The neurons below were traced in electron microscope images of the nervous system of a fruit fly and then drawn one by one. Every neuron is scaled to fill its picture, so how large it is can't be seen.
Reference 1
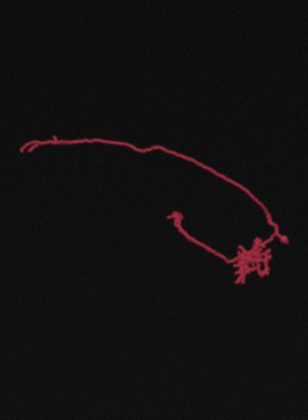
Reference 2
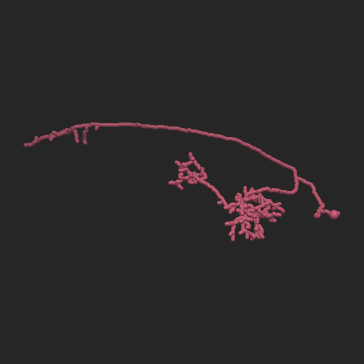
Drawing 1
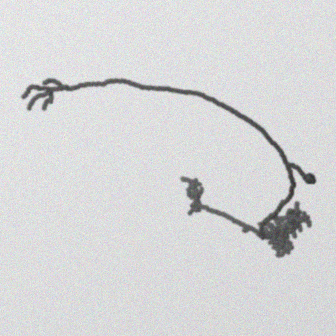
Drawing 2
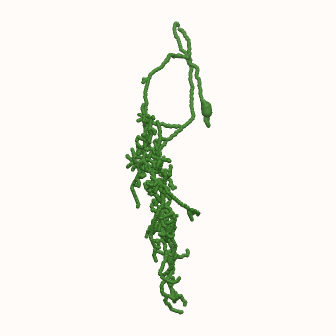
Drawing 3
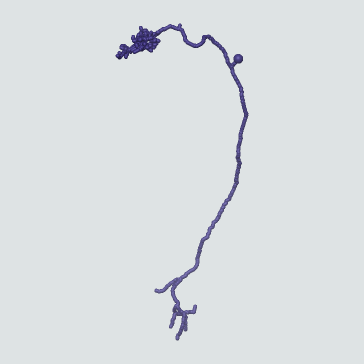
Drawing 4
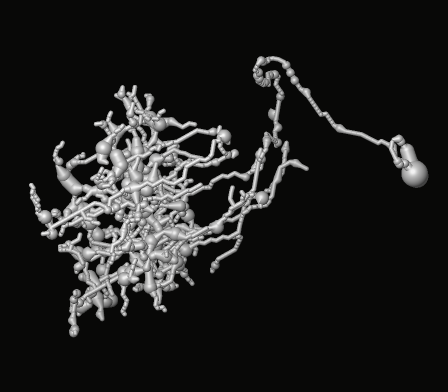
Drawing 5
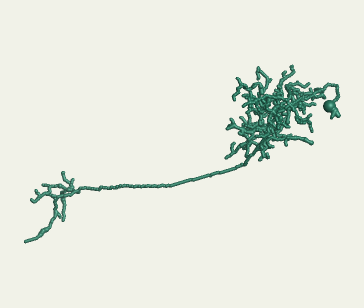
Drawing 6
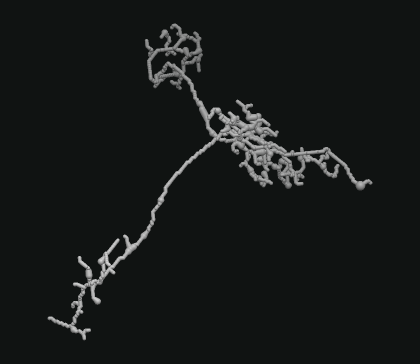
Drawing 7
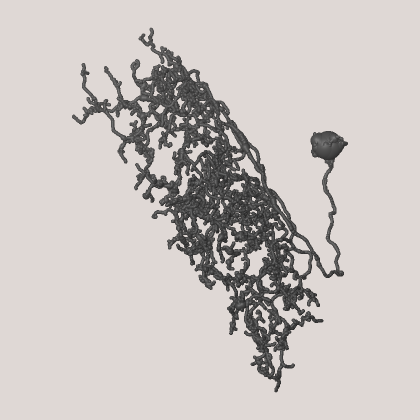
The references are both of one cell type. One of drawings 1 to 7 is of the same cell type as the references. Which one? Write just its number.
1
